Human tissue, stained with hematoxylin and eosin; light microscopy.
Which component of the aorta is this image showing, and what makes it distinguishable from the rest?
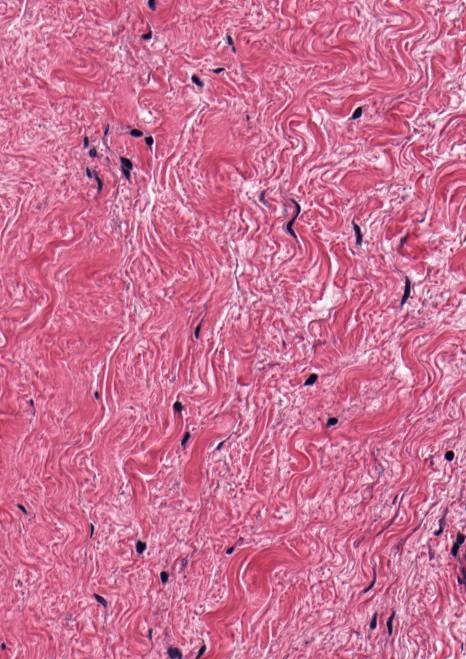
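The part shown is the tunica adventitia. Pink collagen fills it, without epithelium, in wavy bundles running in haphazard, varied directions.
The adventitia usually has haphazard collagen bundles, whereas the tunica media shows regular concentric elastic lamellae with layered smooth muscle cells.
Cells are sparse and lie singly, with small, slender, dark nuclei, many wavy or comma-shaped.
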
